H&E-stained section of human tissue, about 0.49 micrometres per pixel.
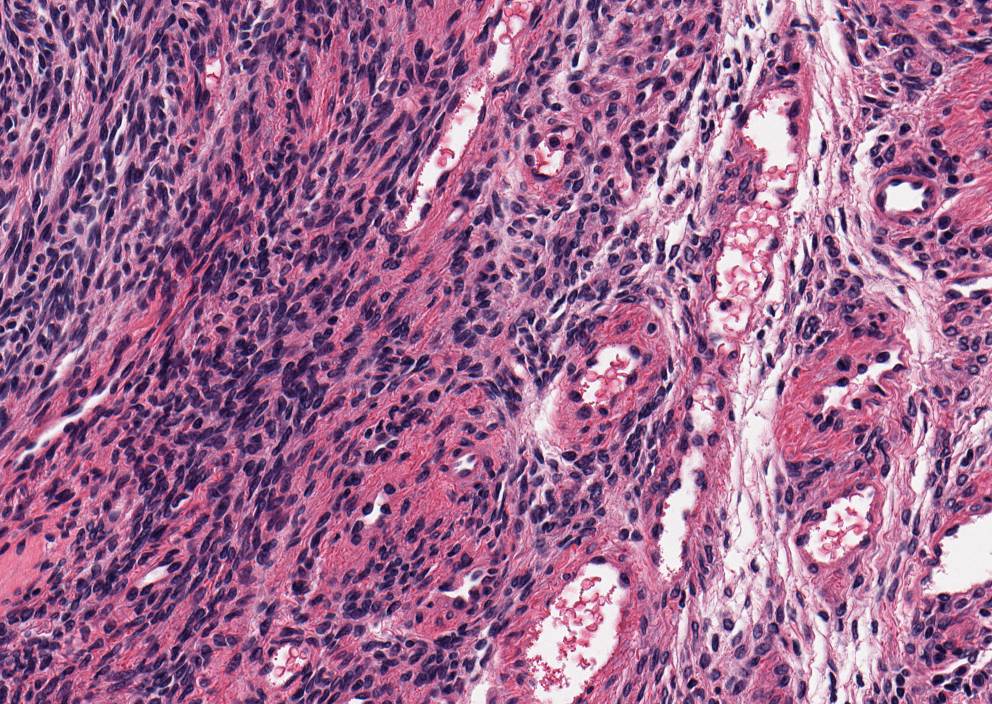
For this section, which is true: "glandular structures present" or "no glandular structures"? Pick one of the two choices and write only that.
No glandular structures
